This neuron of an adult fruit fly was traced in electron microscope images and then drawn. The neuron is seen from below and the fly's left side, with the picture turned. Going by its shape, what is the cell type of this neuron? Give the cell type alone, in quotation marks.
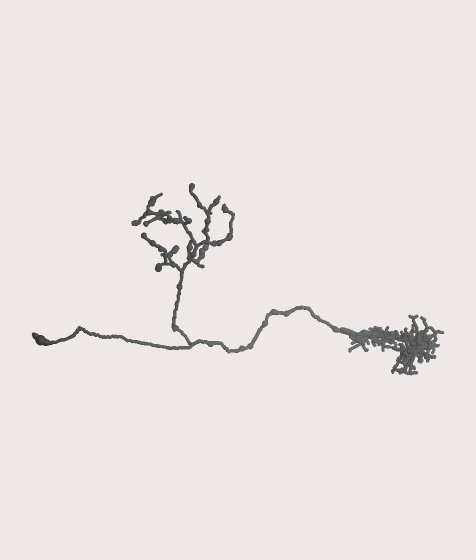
"LC17"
